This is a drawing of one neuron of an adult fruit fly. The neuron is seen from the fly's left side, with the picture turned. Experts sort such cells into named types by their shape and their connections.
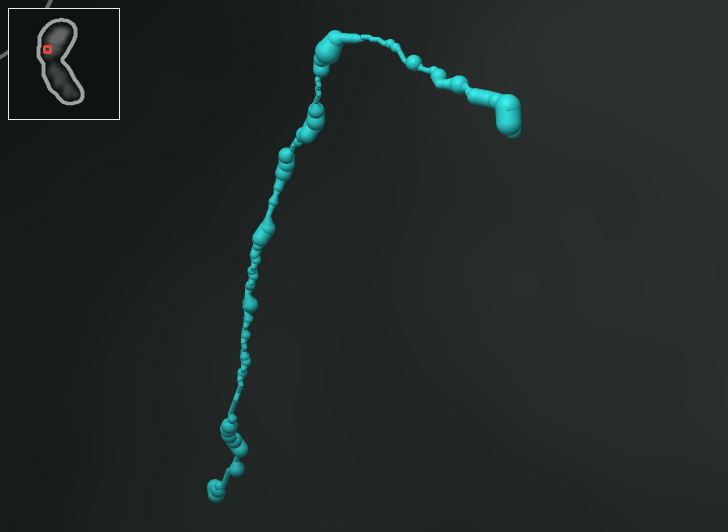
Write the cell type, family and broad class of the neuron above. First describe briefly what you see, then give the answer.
It has a dozen or fewer branch ends. As drawn here it is taller than it is wide. The cell type is R7p. Its family is called class visual. It is a photoreceptor or other optic-lobe sensory neuron.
